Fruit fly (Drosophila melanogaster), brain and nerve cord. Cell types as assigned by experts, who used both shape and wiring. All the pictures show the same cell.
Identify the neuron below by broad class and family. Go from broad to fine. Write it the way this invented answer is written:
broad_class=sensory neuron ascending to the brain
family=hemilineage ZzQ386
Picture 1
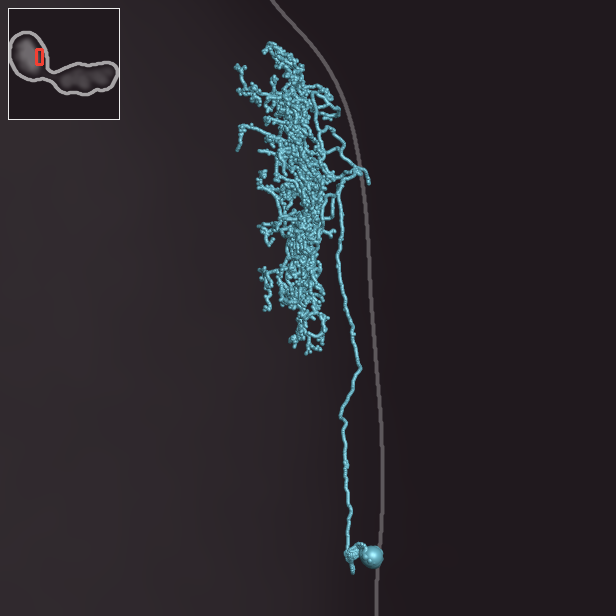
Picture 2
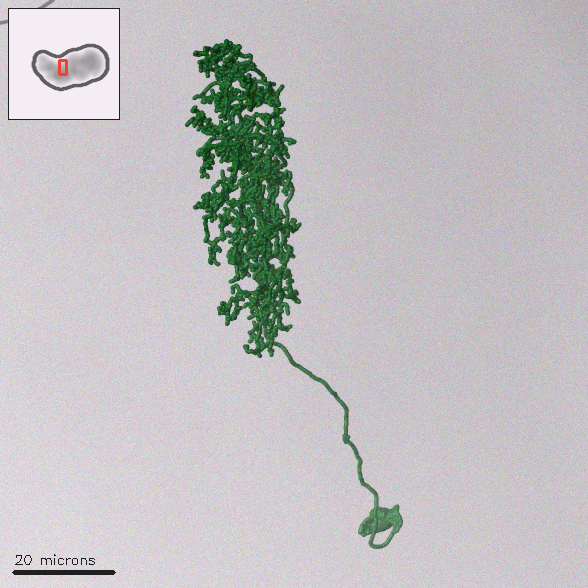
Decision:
broad_class=optic-lobe intrinsic neuron
family=LPi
